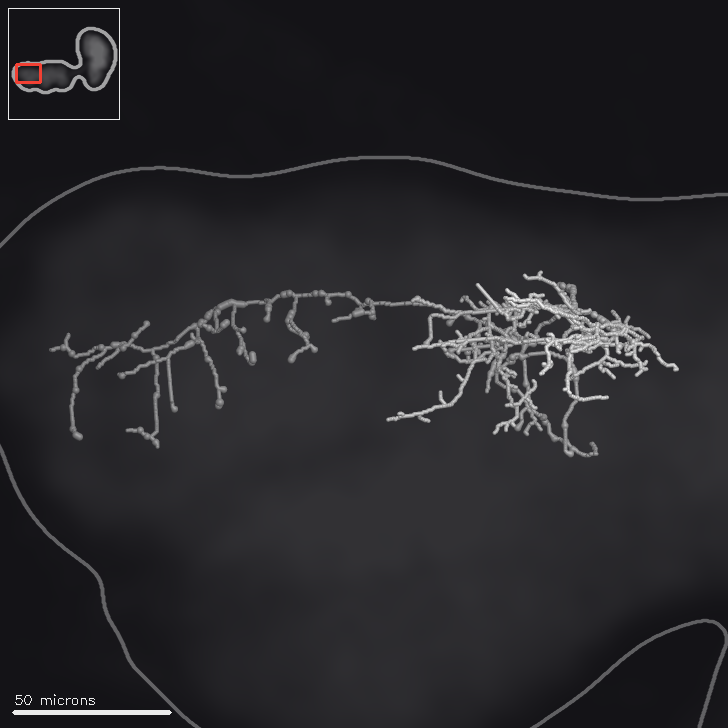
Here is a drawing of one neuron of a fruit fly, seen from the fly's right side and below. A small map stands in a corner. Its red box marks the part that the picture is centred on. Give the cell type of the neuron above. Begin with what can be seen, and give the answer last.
The drawing shows no cell body. By the scale bar it is about 200 microns wide in this view. Dozens of branch ends can be seen. This is a nerve-cord intrinsic neuron. The cell type is IN06A063.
